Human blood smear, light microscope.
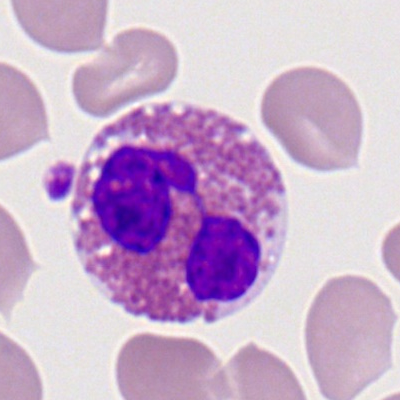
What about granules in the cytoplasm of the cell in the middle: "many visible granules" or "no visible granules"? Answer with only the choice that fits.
Many visible granules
